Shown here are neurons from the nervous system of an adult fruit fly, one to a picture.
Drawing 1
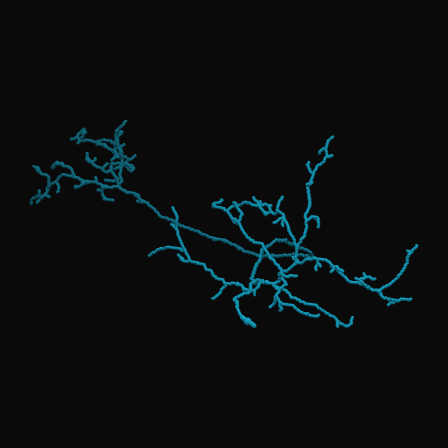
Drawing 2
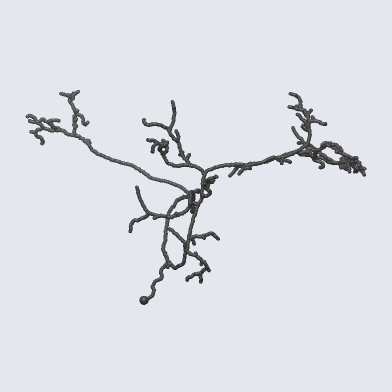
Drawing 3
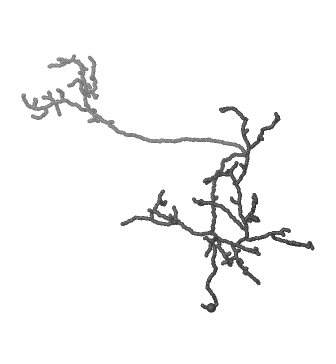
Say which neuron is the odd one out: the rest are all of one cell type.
2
